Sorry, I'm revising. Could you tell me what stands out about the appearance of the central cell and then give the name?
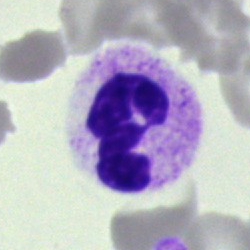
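Look first at the nucleus: it is divided into lobes joined in a curved, hook-like shape, and its chromatin is dense, dark purple and clumped. Around it lies abundant pale pink-lilac cytoplasm with fine purple granules scattered through it. This is a segmented neutrophil.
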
